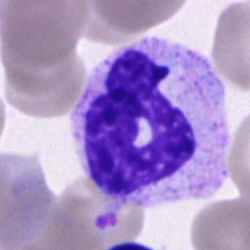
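Band neutrophil, the central cell. Its nucleus folds into a ring with a small clear hole near its centre and a small pointed projection at upper right. Fine pinkish-purple granules are scattered through cytoplasm that forms a wider band on the right than on the left.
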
